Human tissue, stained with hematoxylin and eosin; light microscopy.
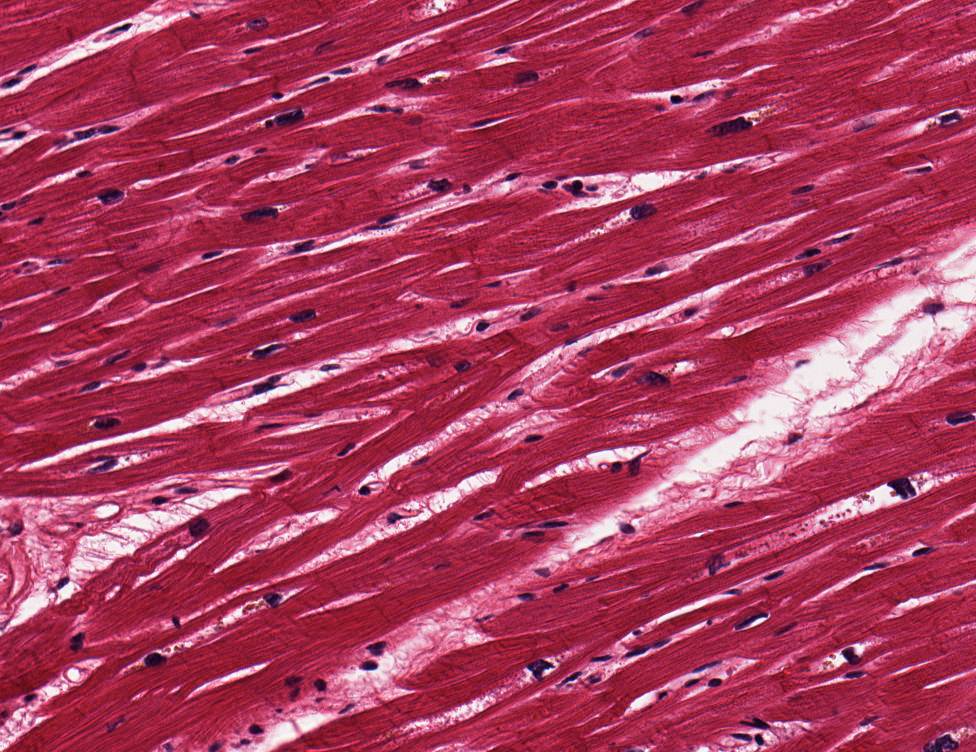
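Left ventricle of the heart, haematoxylin and eosin. Muscle fibres branch and rejoin, forming an interlacing pattern. Oval muscle nuclei sit centrally within the fibres; at the ends of some, fine golden-brown granules collect. Faint cross-striations are present in the deep pink-red fibre cytoplasm.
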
